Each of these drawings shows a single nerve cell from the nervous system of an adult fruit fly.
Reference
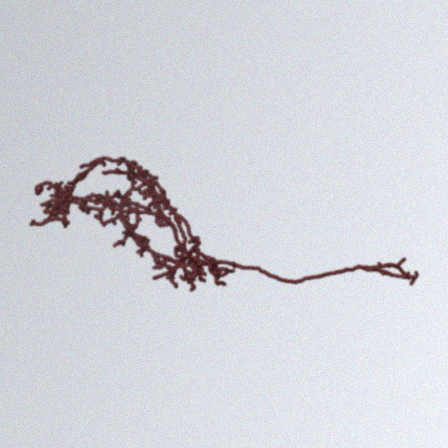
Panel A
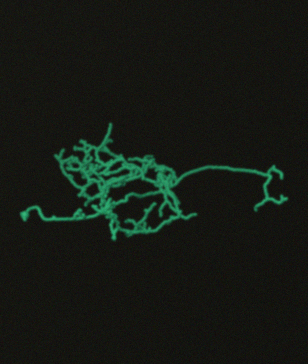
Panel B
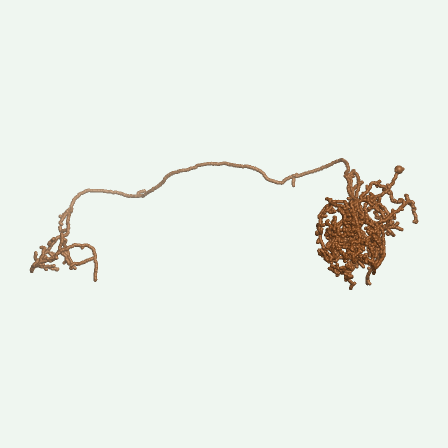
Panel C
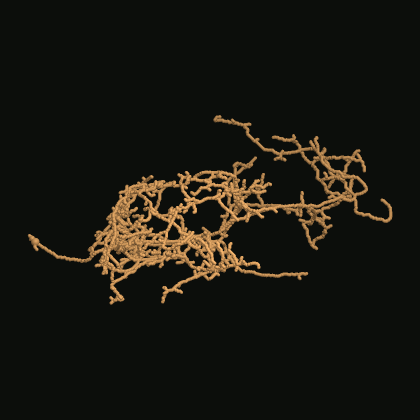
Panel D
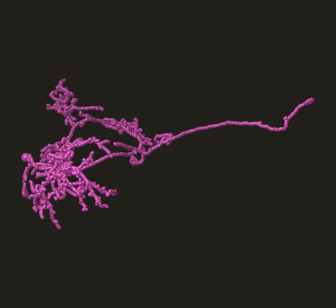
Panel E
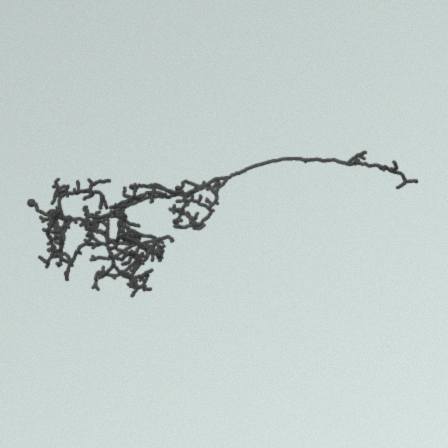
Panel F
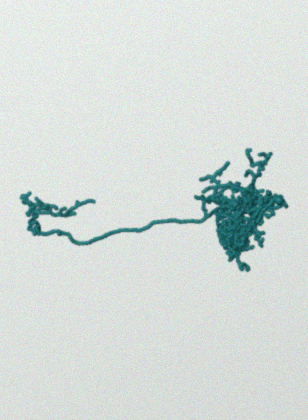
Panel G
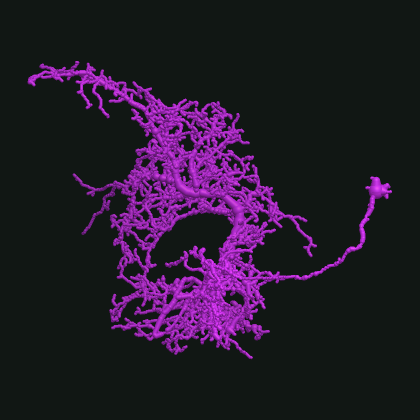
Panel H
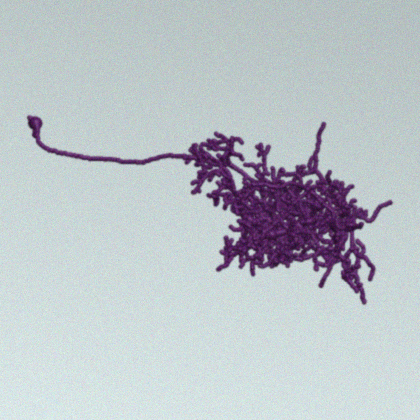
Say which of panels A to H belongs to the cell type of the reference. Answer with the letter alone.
E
